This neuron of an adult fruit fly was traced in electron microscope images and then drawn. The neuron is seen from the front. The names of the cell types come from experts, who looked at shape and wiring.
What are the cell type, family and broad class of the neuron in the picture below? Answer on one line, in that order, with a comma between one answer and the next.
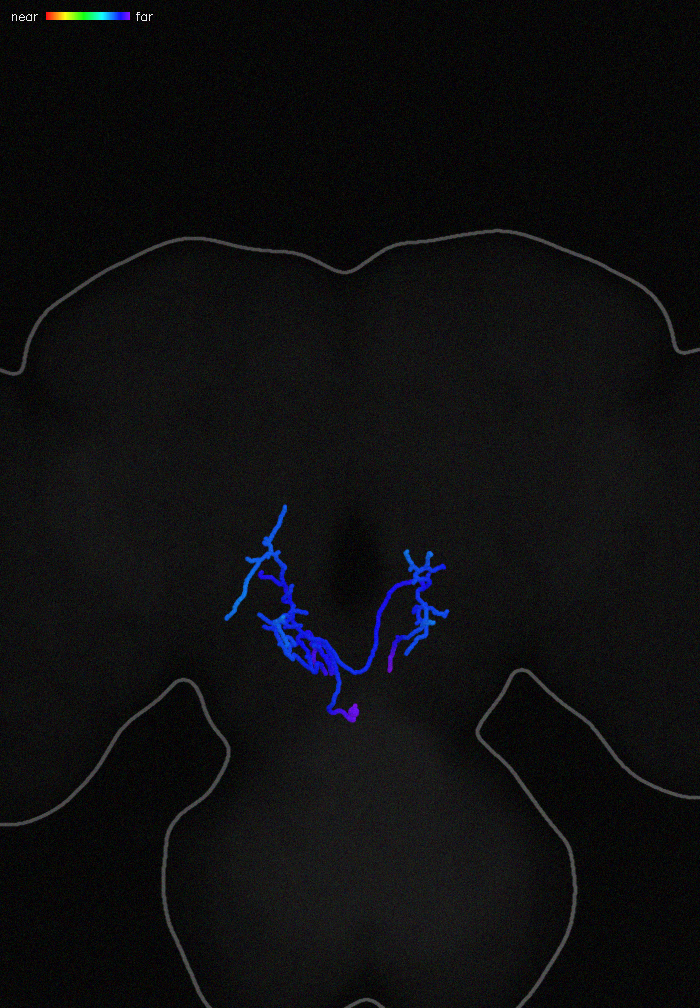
GNG278, hemilineage LB19, central-brain intrinsic neuron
